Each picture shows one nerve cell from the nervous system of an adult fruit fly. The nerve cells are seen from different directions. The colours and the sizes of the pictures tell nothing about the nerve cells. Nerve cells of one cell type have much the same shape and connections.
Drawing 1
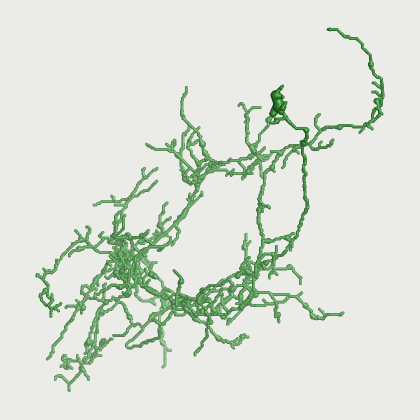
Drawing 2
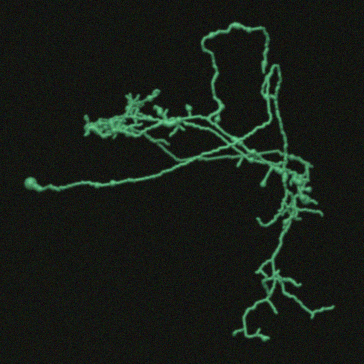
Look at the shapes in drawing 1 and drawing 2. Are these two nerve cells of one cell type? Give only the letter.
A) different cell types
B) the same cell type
A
